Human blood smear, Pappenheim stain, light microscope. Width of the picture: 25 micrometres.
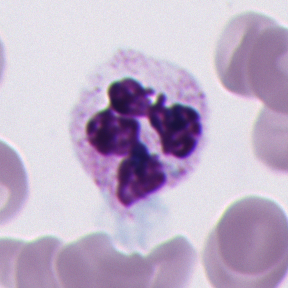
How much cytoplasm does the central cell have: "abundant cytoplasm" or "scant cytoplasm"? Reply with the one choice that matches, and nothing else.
Abundant cytoplasm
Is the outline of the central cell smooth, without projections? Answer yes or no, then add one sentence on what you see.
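No. A pale bluish tail extends downward from the bottom of the cell.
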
